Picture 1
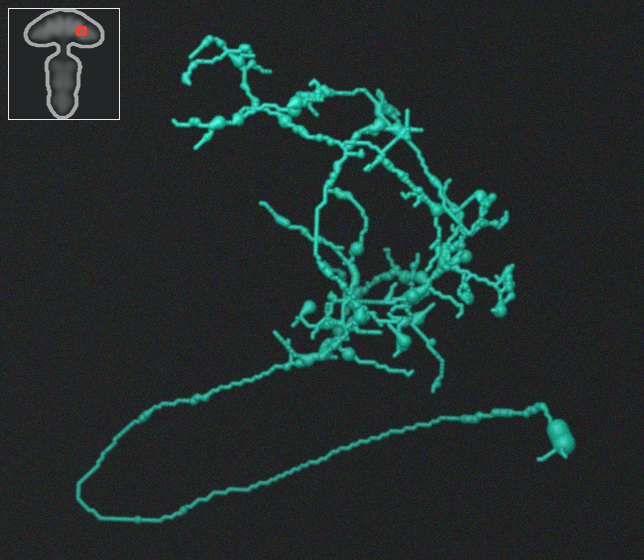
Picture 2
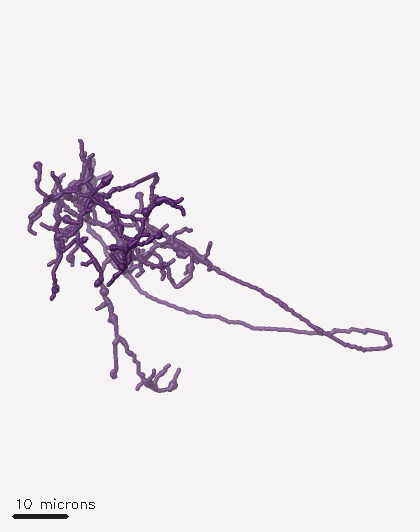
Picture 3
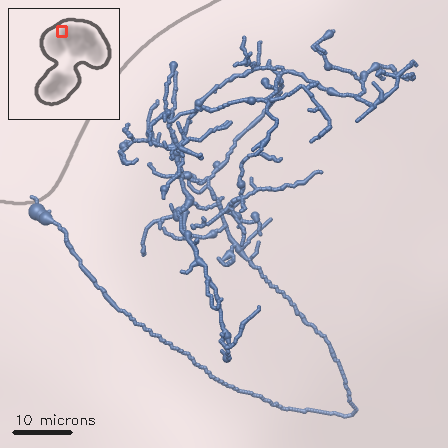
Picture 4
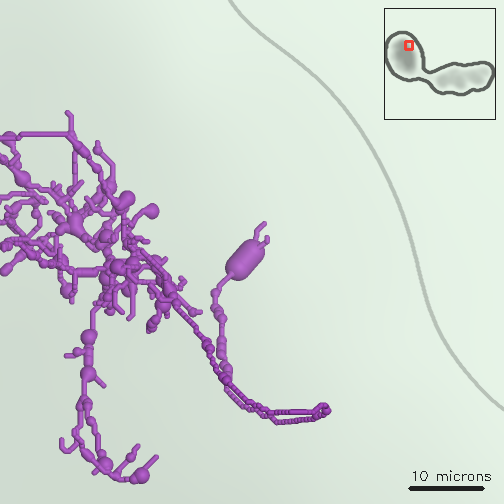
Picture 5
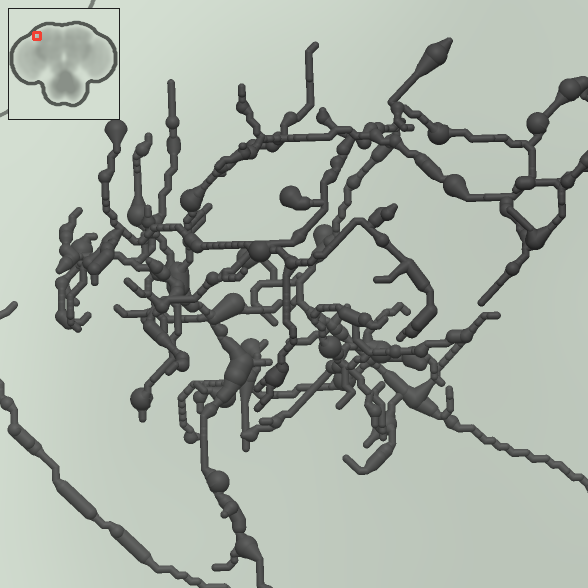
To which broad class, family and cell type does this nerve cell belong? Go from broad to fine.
central-brain intrinsic neuron; hemilineage LHp1; CB1577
